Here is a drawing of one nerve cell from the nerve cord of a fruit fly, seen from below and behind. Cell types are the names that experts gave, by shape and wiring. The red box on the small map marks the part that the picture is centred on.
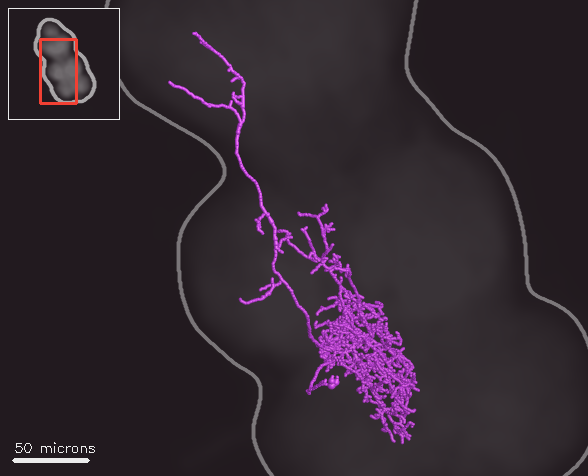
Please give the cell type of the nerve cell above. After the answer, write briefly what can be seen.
The cell type is IN03B022. This is a nerve-cord intrinsic neuron. From top to bottom in the picture it spans about 300 microns. Dozens of branch ends can be seen.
